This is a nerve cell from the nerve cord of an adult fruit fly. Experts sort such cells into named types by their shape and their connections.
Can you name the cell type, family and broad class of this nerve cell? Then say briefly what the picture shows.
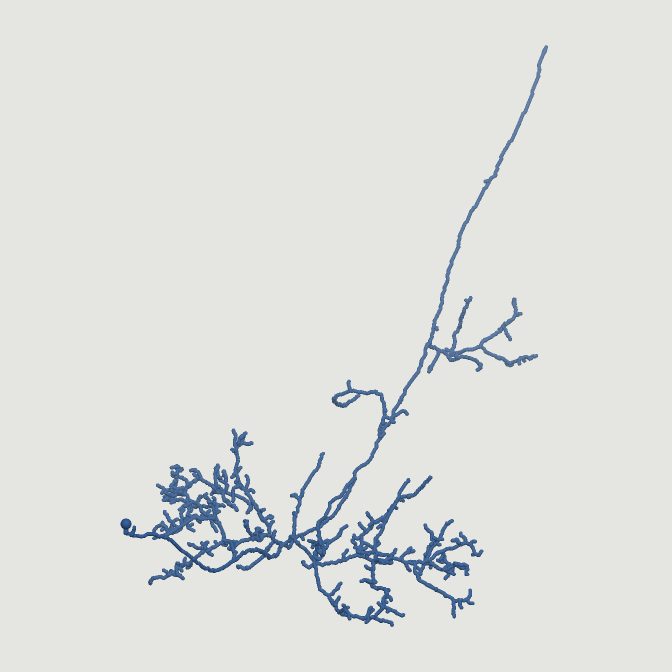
It is of cell type IN09B046. The family is hemilineage 09B. This is a nerve-cord intrinsic neuron. The picture shows dozens of branch ends. In this view it is taller than it is wide.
